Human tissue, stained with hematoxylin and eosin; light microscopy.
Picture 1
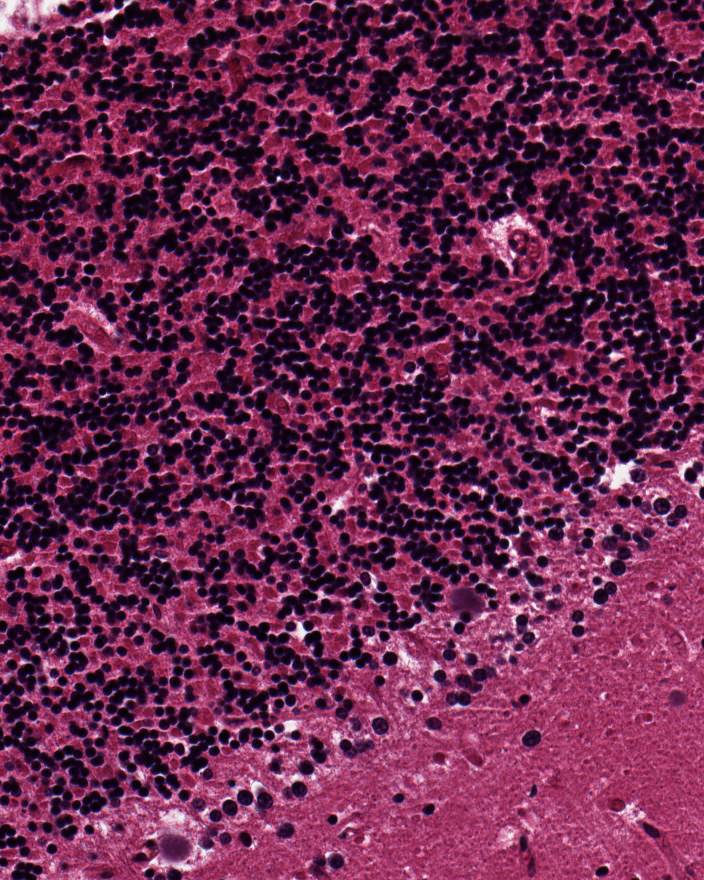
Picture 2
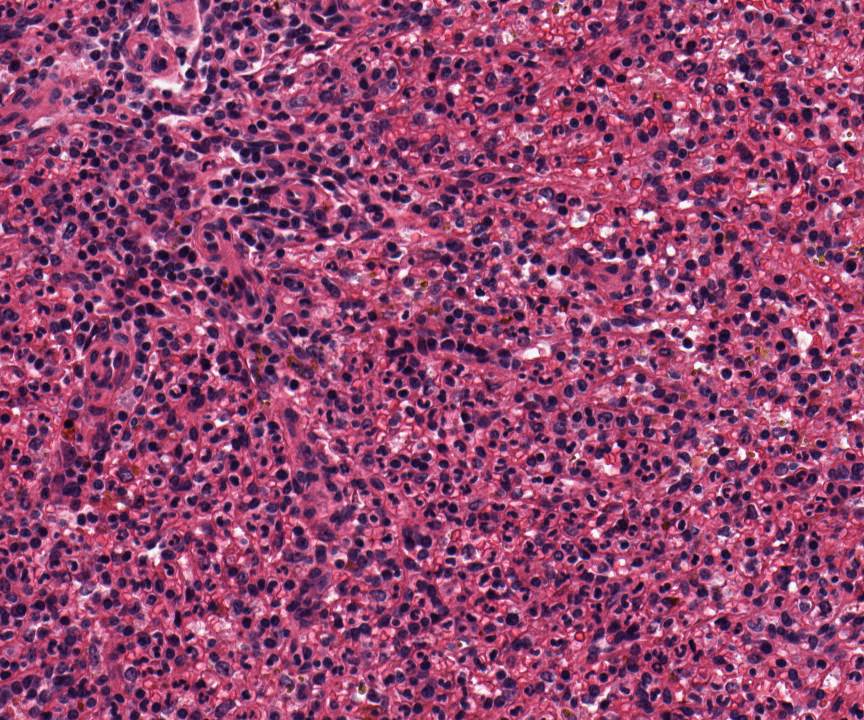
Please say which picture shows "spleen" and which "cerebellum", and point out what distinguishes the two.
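Cerebellum in picture 1; spleen in picture 2. Picture 1: two layers, densely cellular at upper left and pale pink with few nuclei at lower right, boundary diagonal. Picture 2: diffuse, densely cellular sheet over the whole field; no glands, tubules or follicle-like units. Nuclei alike in both: picture 1 dense-layer nuclei small, round, uniformly dark, very little visible cytoplasm; picture 2 most nucleated cells small, with round, dark-staining nuclei and little visible cytoplasm. Picture 1 pale layer: finely fibrillar pink material, only scattered small nuclei. Picture 1 dense layer: small irregular pink patches without nuclei among the packed dark nuclei. Picture 2: small golden-brown pigment granules scattered; elongated nuclei and pink fibrous strands most prominent at upper left.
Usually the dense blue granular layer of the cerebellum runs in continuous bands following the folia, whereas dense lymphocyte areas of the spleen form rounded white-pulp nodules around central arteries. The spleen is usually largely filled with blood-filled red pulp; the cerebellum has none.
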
